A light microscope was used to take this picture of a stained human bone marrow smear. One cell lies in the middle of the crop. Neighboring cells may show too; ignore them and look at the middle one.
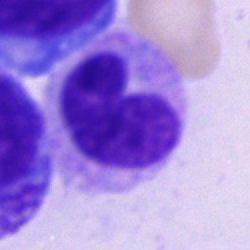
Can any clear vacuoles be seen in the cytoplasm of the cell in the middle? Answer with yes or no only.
No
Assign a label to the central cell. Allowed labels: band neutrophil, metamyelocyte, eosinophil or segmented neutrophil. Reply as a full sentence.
Framed in the middle of the crop is a metamyelocyte.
